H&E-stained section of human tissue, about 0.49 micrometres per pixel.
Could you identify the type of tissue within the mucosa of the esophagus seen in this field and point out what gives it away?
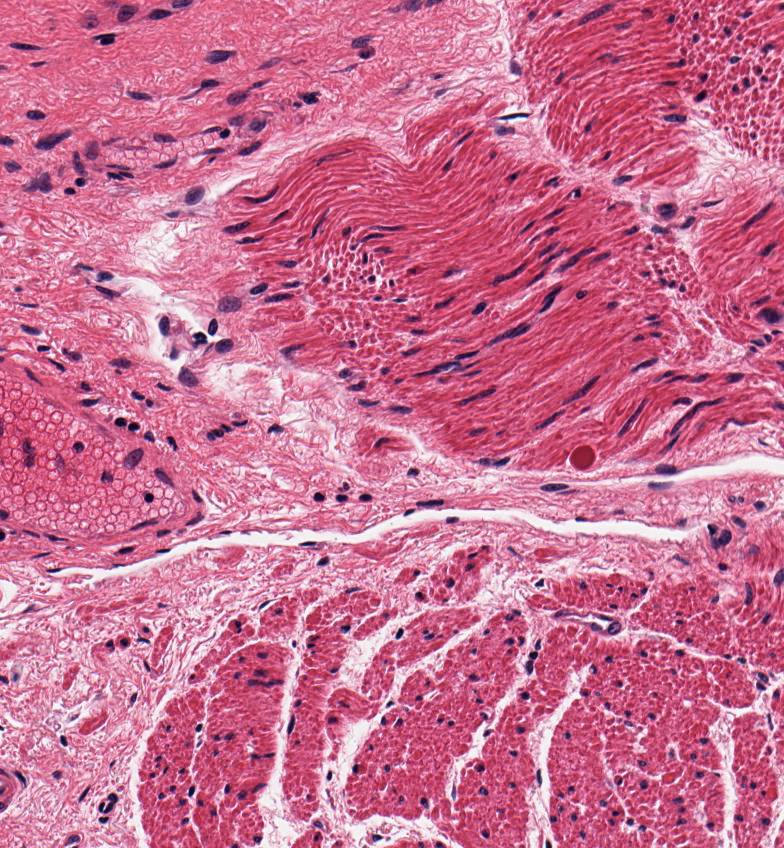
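That's smooth muscle. In the upper centre and right the cells run in wavy parallel arrays sloping diagonally, and where cut lengthwise their nuclei are elongated and cigar-shaped. The lower half is cut across: irregular bundles split by narrow white clefts, with small round nuclei scattered among the cell profiles.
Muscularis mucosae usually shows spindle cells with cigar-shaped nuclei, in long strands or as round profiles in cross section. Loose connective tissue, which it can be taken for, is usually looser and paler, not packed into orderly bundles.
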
